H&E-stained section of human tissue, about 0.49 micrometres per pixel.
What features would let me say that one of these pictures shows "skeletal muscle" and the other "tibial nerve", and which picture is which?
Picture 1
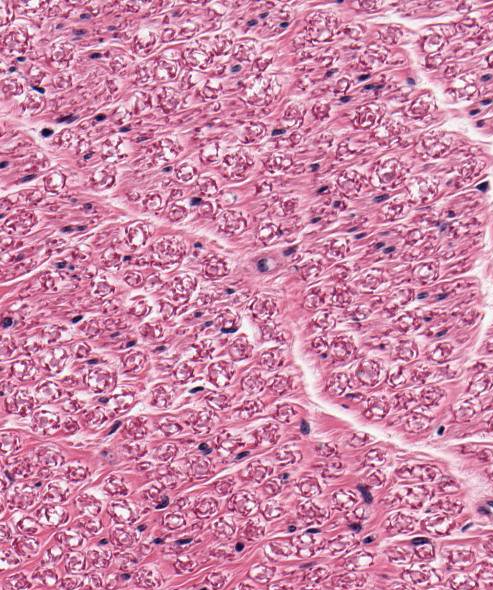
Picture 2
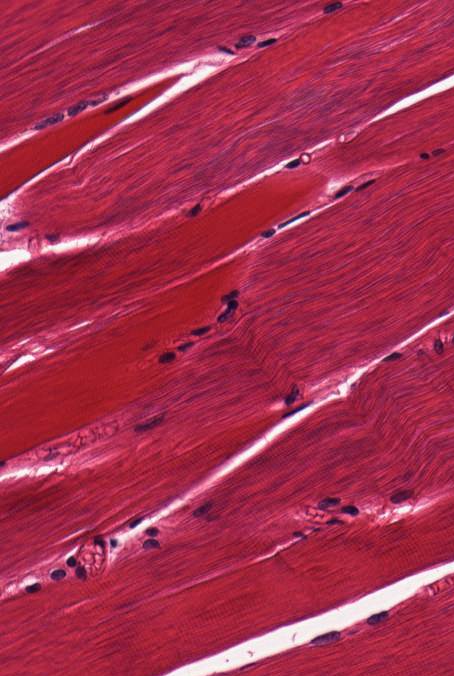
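The first picture is of the tibial nerve, the second of skeletal muscle. In the tibial nerve, closely packed rounded profiles cut in cross section fill most of the field, each with a pale centre and a clumped pink rim. These profiles lie in groups separated by narrow pale clefts, one of which runs from the centre of the field down toward the lower right. Small dark blue nuclei, mostly elongated, are scattered sparsely between them. The skeletal muscle instead consists of separate unbranched bands that do not join one another. Its nuclei are dark purple, flattened and elongated parallel to the long axis of the fibres, and lie at the fibre edges rather than in the centres. No fat cells are present between the fibres anywhere in the field.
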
